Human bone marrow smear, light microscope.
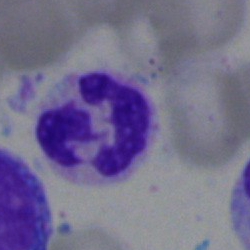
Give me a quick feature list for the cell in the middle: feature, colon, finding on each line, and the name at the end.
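Nucleus: lobes curving around a pale central gap
Chromatin: dark purple, densely clumped
Nucleoli: none visible
Cytoplasm: no vacuoles seen
Name: segmented neutrophil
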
